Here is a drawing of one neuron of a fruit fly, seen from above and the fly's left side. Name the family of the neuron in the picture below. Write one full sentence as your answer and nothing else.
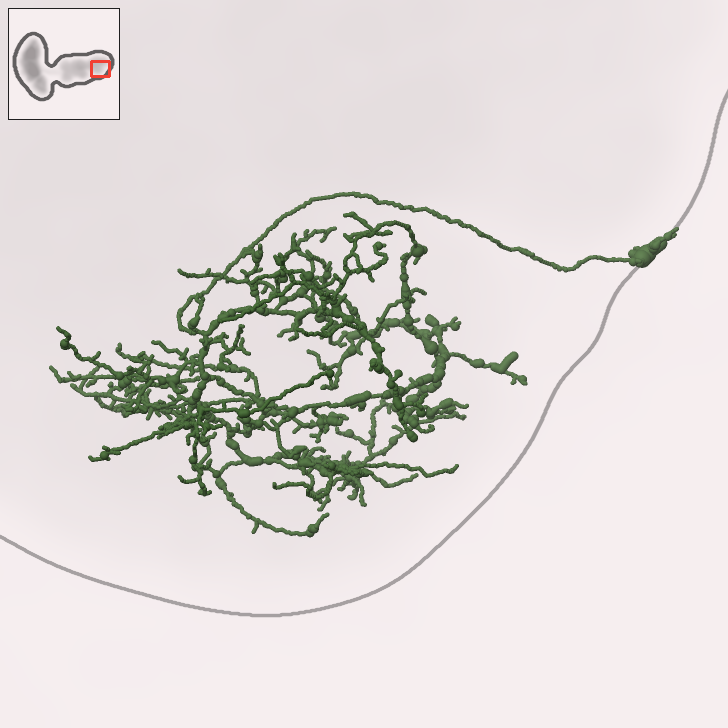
Under family hemilineage 21A sits this neuron.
